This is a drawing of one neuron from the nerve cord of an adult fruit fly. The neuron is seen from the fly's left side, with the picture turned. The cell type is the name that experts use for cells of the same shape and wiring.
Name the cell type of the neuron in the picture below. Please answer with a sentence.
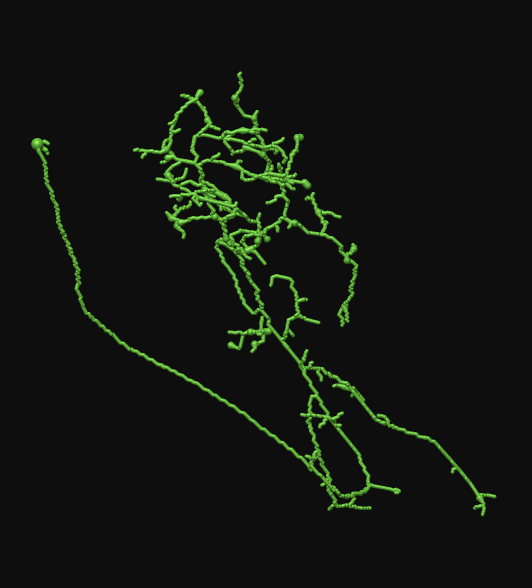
The cell type is IN12B074.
